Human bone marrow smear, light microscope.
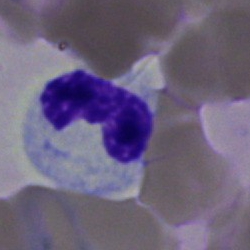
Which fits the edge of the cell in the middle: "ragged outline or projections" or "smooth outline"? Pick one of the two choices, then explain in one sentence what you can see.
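Ragged outline or projections. The cell outline is irregular, drawn out into an angular point at the upper right.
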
